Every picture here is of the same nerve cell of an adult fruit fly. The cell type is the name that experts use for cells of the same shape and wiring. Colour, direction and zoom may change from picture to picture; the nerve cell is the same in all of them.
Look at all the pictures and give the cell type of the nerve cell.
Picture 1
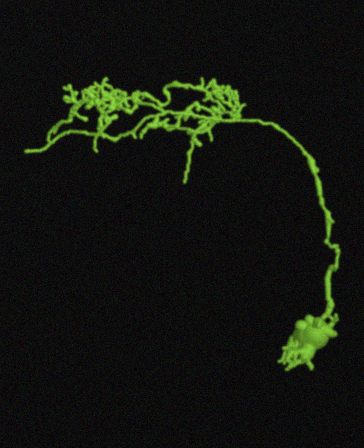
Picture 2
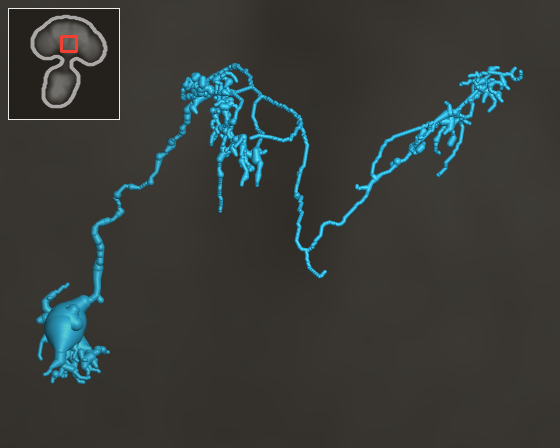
ISN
